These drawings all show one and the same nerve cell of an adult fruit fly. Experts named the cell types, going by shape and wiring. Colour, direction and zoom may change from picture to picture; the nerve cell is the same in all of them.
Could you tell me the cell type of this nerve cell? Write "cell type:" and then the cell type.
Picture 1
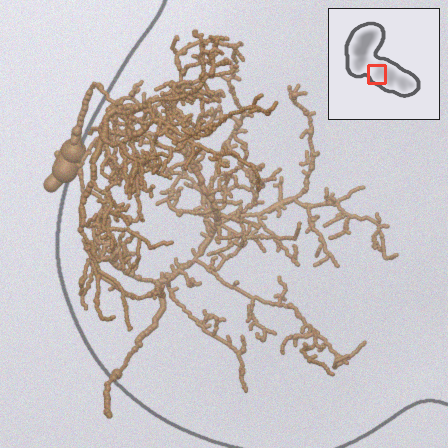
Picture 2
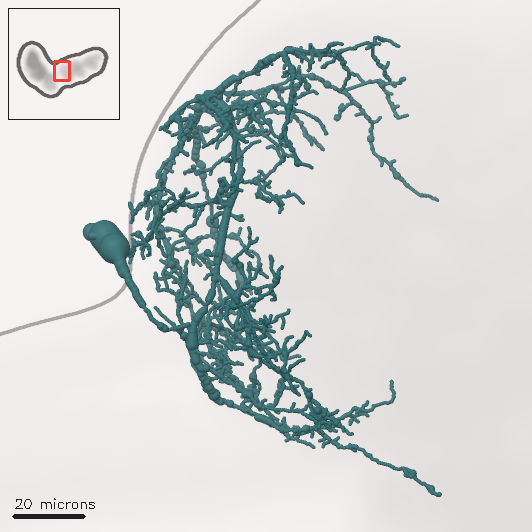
cell type: Fe reductor MN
